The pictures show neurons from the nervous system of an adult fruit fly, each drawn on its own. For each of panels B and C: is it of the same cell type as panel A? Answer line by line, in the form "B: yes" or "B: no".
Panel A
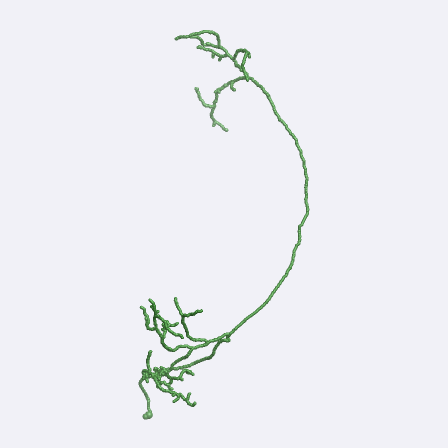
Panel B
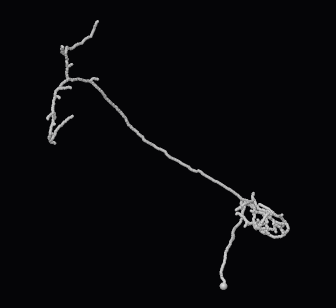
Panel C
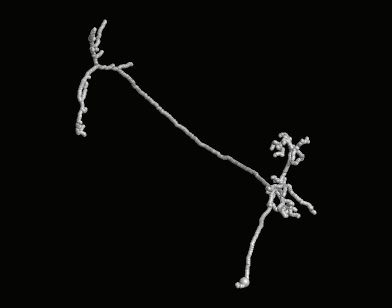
B: yes
C: yes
